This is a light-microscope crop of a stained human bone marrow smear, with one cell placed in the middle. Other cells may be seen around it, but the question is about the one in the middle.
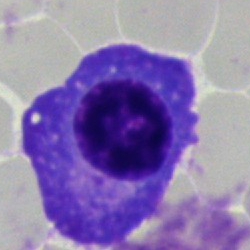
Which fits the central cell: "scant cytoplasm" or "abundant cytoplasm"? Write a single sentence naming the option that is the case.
The cytoplasm of this cell is abundant.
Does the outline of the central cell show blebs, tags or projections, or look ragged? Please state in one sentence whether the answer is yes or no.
Yes, this cell has an outline that is rough instead of smooth.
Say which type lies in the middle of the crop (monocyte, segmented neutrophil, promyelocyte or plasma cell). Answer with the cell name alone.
plasma cell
